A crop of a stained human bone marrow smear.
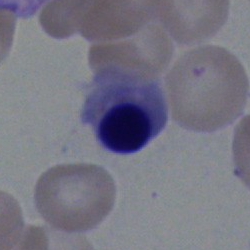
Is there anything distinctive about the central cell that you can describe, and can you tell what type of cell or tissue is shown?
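Four points to check, in order. The chromatin is uniformly dense and very dark purple, showing no visible pattern. The nucleus contains no nucleoli that can be seen. The cytoplasm holds no granules. The outline is irregular, with a pale bulge on its left side. The cell is an erythroblast.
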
